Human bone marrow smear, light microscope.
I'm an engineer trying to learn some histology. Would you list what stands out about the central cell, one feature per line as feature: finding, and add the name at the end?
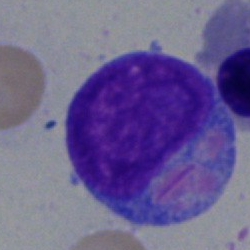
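Outline: smooth and round
Nucleus: fills most of the cell, placed toward the upper left
Chromatin: fine, not coarsely clumped
Cytoplasm: a crescent along the lower right side of the cell
Name: blast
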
